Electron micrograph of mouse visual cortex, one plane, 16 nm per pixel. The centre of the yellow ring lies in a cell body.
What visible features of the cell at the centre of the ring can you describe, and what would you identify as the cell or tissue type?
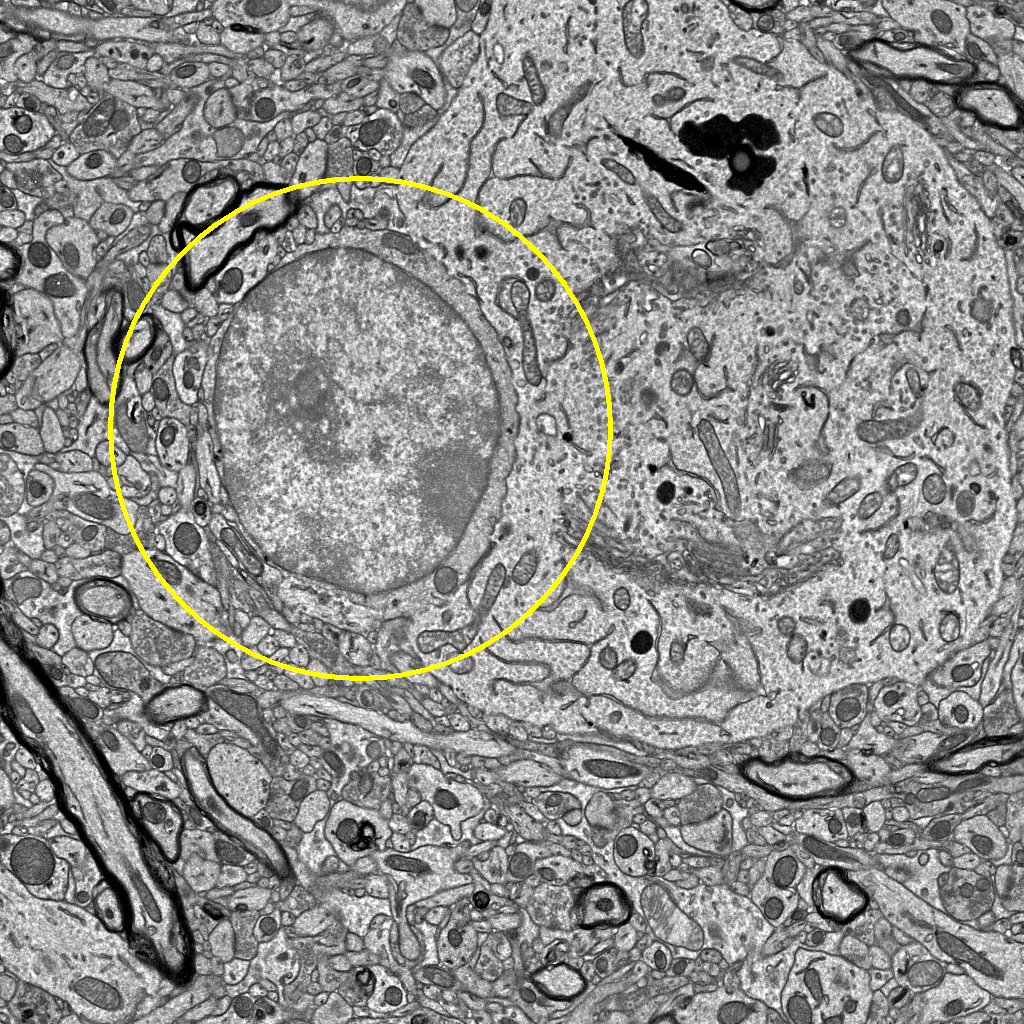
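Round-to-oval nucleus, whole outline within the picture. Envelope smooth, no deep folds or infoldings. Chromatin mostly pale and finely granular, with larger darker patches toward the centre and lower right. So this is an oligodendrocyte.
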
